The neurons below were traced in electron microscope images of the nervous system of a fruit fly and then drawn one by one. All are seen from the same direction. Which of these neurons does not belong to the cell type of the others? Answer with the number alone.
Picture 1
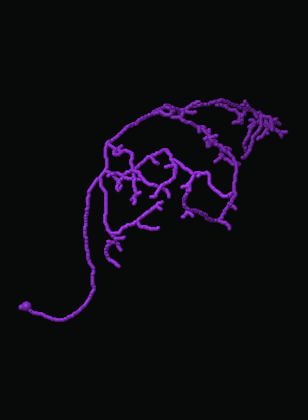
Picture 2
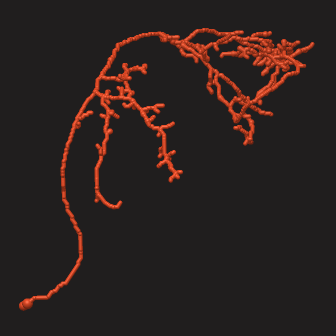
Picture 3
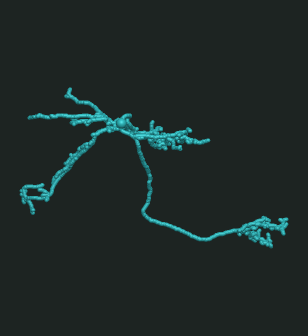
3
